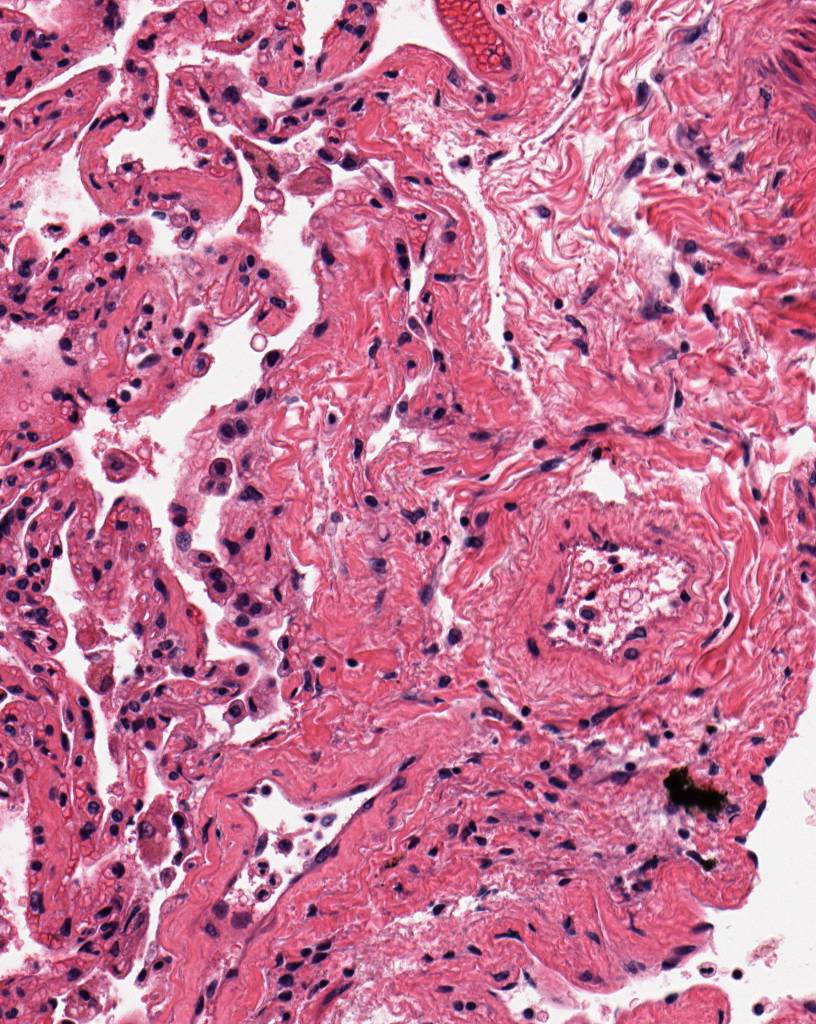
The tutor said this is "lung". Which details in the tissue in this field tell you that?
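On the left, septa border empty spaces, matching the lung.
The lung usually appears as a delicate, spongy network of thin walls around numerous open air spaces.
These septa are lined by a single layer of cells, some flat and some plump and rounded.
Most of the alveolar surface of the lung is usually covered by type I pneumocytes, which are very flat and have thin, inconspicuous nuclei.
The flat lining cells fit this. A few loose rounded cells lie free in the empty spaces. The centre and right do not match: wavy collagen bundles run there in many directions, not in one parallel sheet, with sparse, dark, mostly elongated nuclei.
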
